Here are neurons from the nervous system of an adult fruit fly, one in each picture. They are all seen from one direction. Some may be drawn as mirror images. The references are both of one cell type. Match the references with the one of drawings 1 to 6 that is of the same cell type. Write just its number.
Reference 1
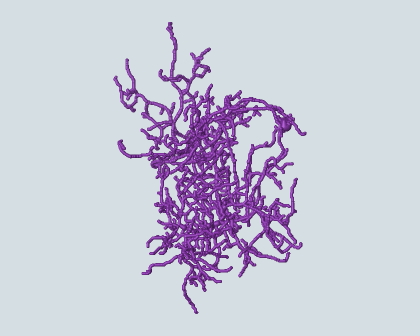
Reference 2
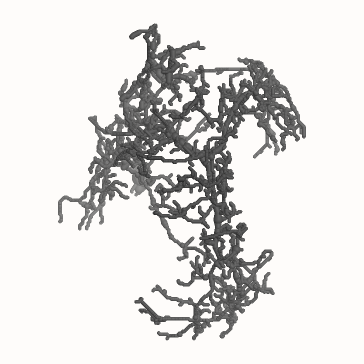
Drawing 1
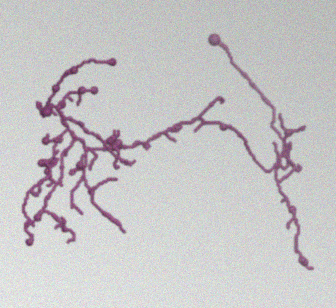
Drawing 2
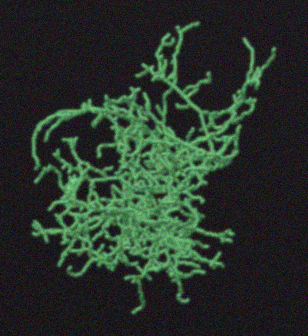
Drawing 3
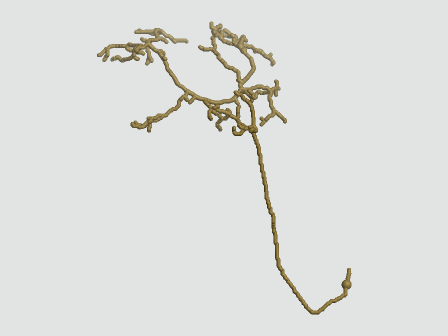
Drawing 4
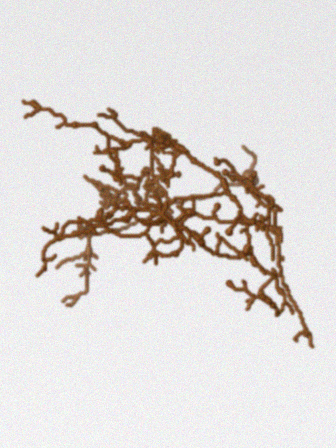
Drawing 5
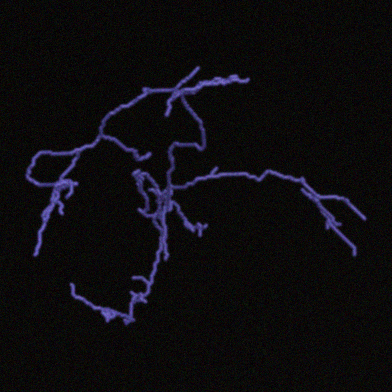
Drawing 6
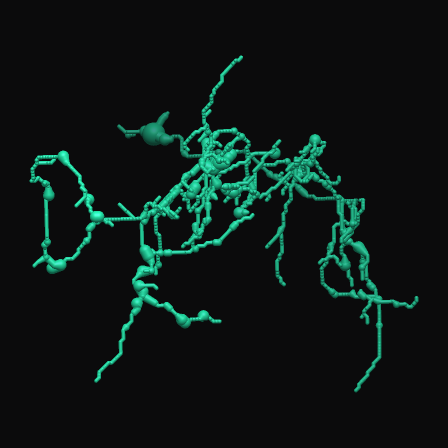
2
